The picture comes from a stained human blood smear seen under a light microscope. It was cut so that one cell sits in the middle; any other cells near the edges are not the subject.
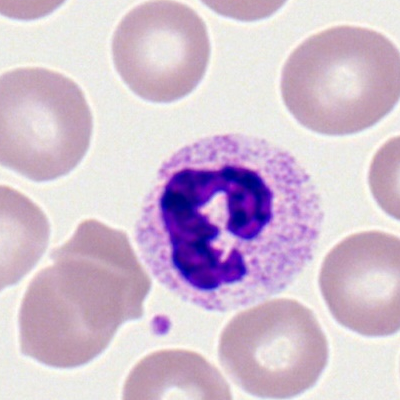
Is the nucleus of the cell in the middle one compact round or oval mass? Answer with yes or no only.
No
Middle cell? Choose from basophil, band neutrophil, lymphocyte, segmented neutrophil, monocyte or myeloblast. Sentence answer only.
To answer, the cell in the center of the crop is a segmented neutrophil.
